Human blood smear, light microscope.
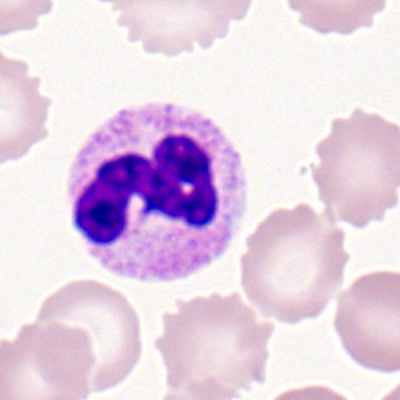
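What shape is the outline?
Round, with a smooth edge.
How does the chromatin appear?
Coarsely clumped, staining deep purple.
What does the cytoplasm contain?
Fine pinkish-violet granules fill its pale pink-lilac background.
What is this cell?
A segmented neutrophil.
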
